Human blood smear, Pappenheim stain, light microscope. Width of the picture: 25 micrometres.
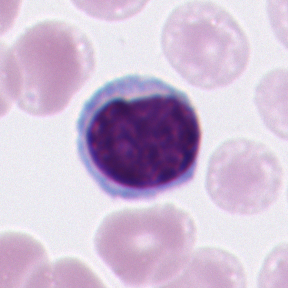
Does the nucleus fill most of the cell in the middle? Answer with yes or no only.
Yes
